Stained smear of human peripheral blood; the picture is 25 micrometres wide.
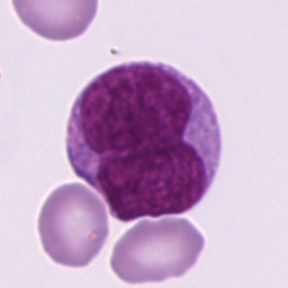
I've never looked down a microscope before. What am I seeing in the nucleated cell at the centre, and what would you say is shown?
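Round and smooth on the outside, this one. The nucleus is notched on the right into upper and lower lobes and reaches the cell's lower edge, leaving almost no cytoplasm there. What cytoplasm you do see has only fine, faint granularity, nothing coarse. It's a myeloblast.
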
